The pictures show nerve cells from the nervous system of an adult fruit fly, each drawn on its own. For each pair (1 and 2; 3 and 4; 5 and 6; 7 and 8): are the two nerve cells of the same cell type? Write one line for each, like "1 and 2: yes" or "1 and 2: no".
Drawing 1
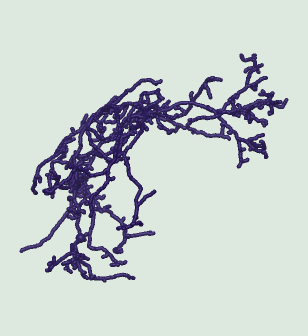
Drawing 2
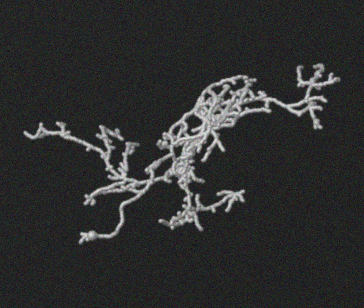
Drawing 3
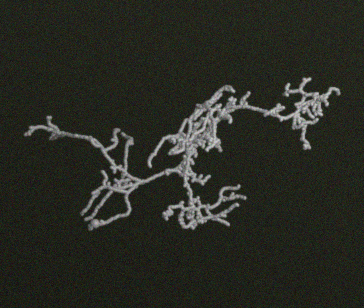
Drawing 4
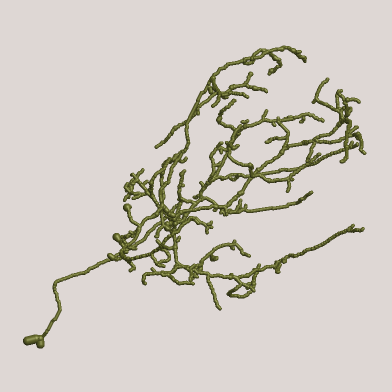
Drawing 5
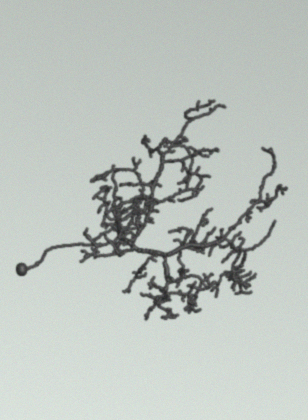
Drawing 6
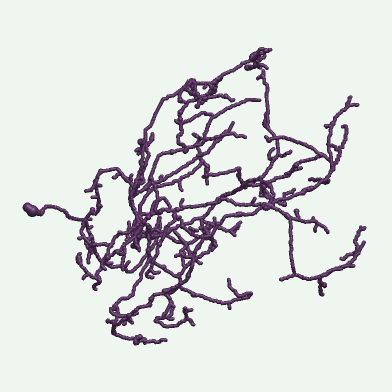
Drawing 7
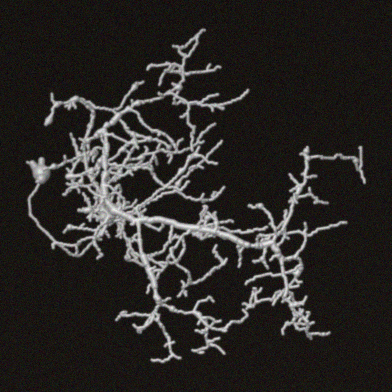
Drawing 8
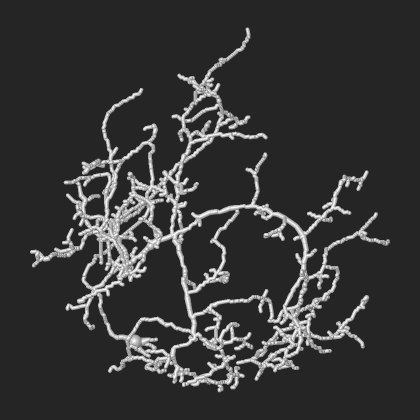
1 and 2: yes
3 and 4: no
5 and 6: no
7 and 8: yes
